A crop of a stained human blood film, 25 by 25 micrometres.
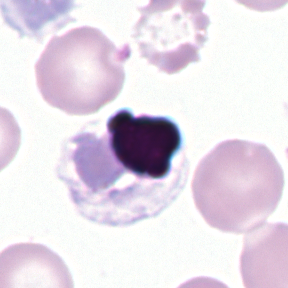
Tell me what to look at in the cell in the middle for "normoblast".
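Normoblast, checked against the picture. Goes with it: nucleus off-centre, toward the upper right of the cell.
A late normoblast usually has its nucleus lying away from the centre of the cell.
Also seen: chromatin very dark purple, densely condensed throughout the nucleus. Cytoplasm mostly very pale, nearly colourless, with a patch of pale lilac to the left of the nucleus.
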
